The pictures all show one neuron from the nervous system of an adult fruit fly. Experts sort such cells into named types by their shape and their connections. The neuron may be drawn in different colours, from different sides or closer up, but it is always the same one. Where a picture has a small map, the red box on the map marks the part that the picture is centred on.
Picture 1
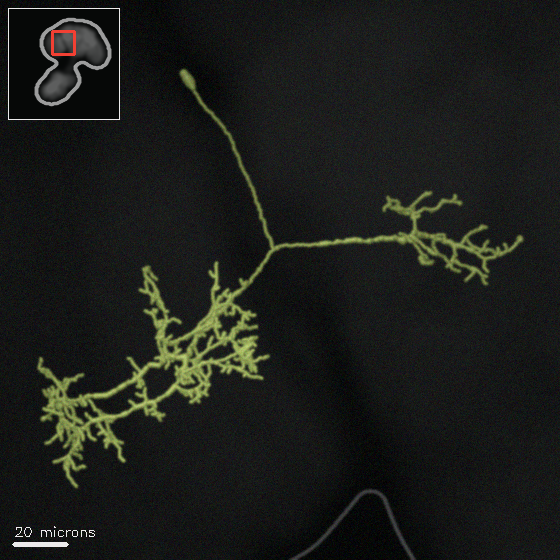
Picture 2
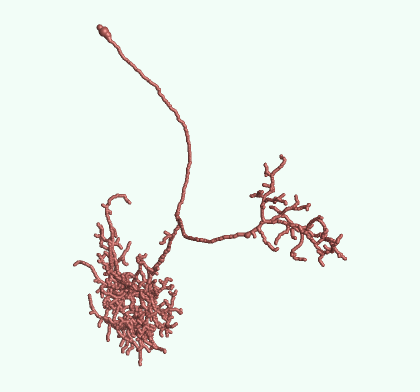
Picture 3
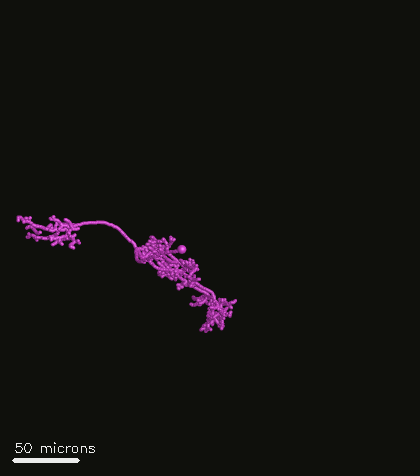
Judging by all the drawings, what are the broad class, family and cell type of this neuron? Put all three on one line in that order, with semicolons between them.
visual projection neuron; hemilineage VPNd1; LPLC4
